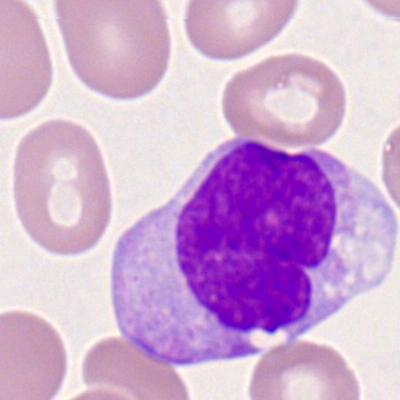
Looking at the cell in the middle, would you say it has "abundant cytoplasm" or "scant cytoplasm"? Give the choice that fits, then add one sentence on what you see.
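Abundant cytoplasm. The cytoplasm is abundant and pale blue-grey.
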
